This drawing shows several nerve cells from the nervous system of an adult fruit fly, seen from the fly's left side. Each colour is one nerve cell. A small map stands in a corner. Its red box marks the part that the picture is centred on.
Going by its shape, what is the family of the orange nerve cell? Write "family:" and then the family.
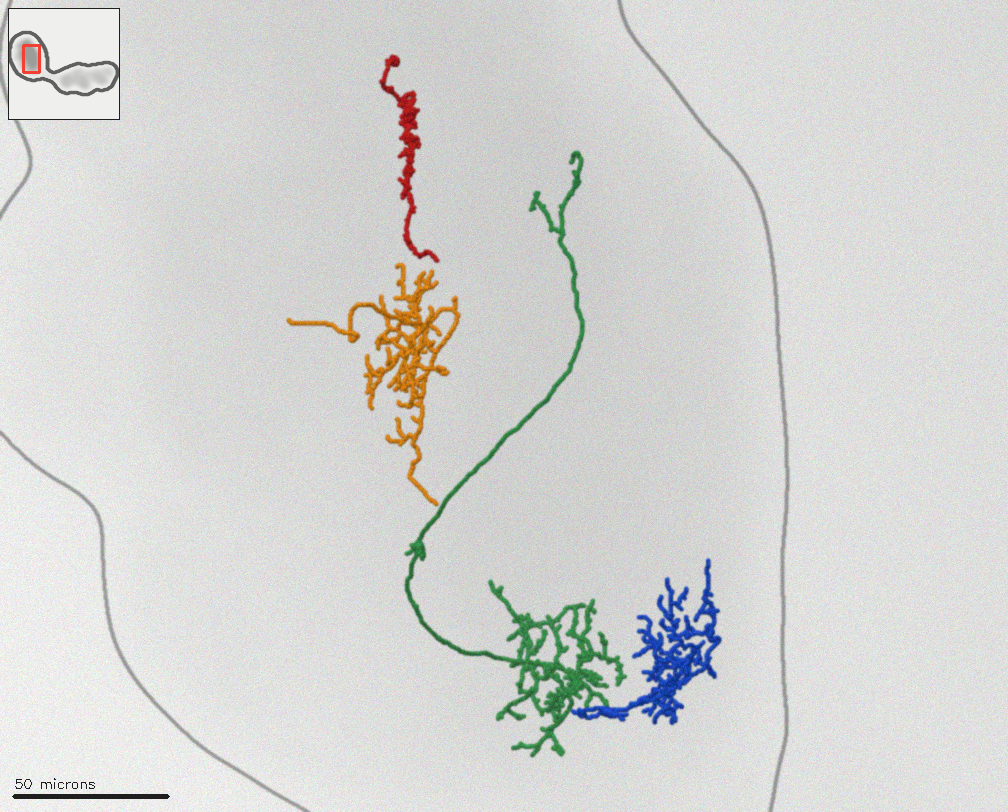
family: Cm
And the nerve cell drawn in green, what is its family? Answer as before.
family: MeVP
